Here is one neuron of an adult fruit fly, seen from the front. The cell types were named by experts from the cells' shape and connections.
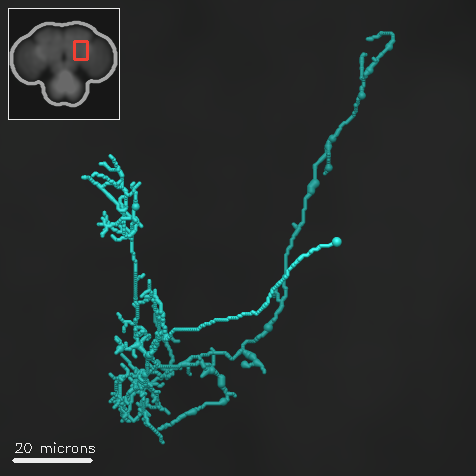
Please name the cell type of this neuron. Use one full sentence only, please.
Within the cell type WEDPN17_c sits this neuron.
